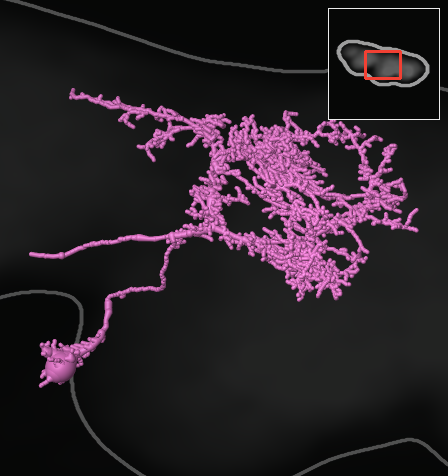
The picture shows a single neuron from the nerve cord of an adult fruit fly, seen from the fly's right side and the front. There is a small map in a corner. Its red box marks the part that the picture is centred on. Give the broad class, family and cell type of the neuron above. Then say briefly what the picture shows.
It is a motor neuron of the nerve cord. Its family is hemilineage 03B. It is of cell type MNwm35. More than a hundred branch ends can be seen. In this view it is wider than it is tall.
